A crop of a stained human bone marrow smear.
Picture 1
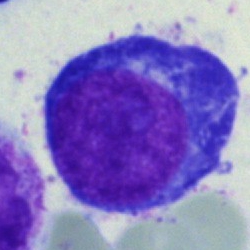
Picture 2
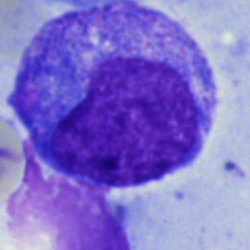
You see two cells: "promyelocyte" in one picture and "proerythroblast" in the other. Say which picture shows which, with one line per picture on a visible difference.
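Picture 1 – proerythroblast. No granules are seen in the cytoplasm.
Picture 2 – promyelocyte. Fine reddish-purple granules are scattered through the cytoplasm.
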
